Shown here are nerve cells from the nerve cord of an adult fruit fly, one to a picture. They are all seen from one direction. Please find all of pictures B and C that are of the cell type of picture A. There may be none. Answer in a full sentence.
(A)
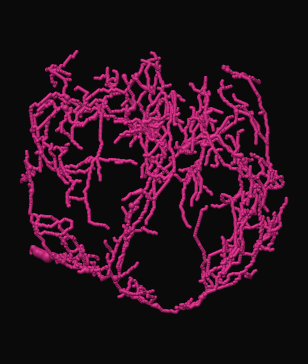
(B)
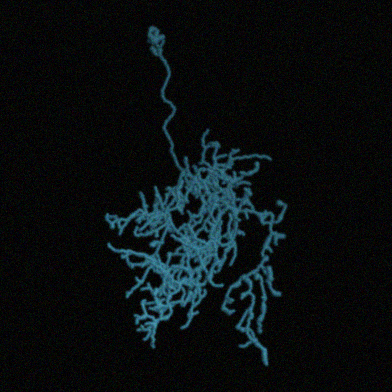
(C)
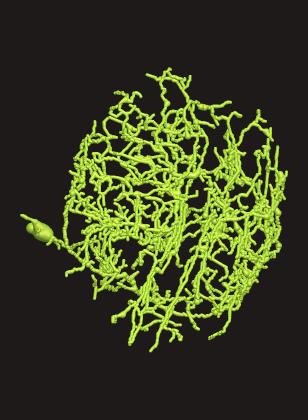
Picture B and picture C are of the same cell type.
